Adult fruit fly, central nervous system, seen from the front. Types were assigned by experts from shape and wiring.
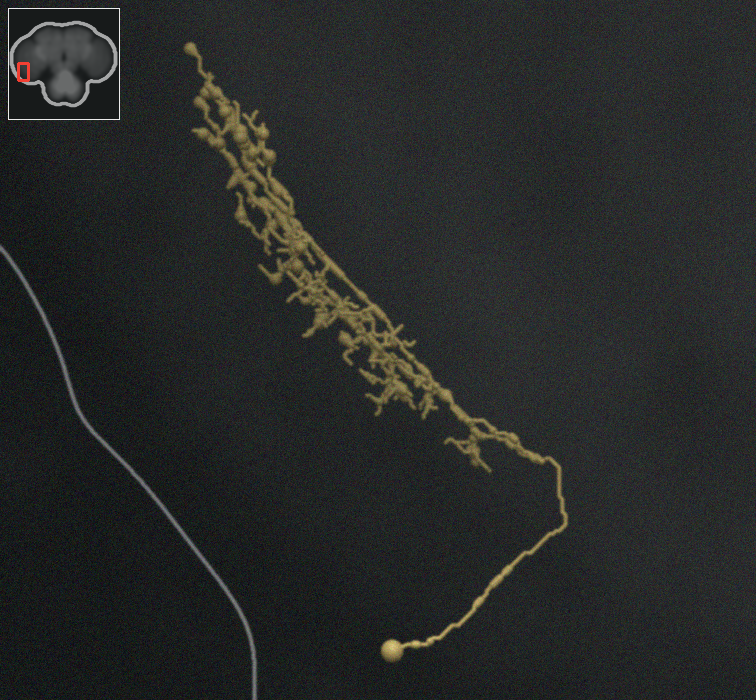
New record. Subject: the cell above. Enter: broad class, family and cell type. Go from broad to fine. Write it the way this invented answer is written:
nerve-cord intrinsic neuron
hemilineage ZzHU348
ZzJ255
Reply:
optic-lobe intrinsic neuron
Cm
Cm9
